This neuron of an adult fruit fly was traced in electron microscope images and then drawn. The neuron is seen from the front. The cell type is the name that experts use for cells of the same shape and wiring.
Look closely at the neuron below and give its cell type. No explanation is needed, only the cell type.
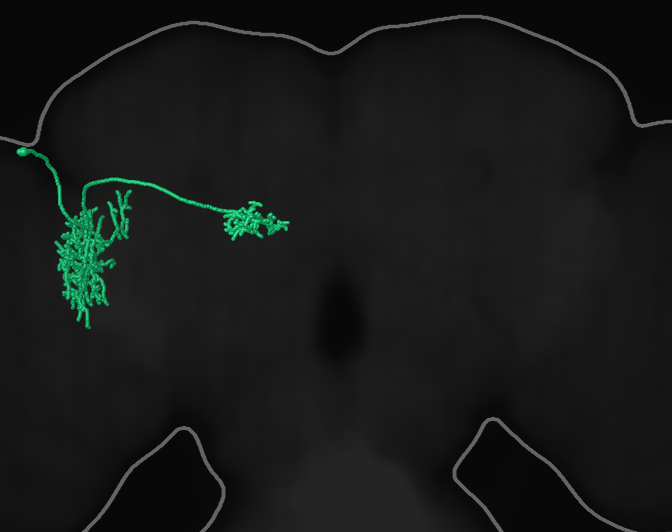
LC33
